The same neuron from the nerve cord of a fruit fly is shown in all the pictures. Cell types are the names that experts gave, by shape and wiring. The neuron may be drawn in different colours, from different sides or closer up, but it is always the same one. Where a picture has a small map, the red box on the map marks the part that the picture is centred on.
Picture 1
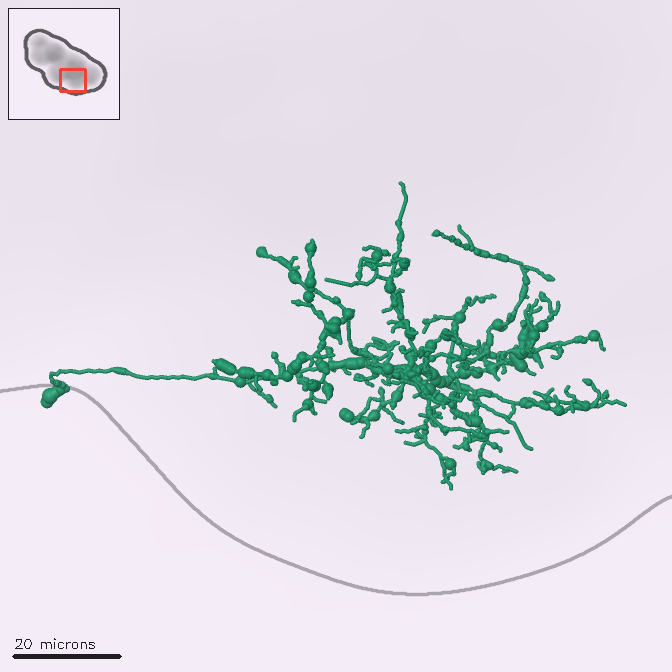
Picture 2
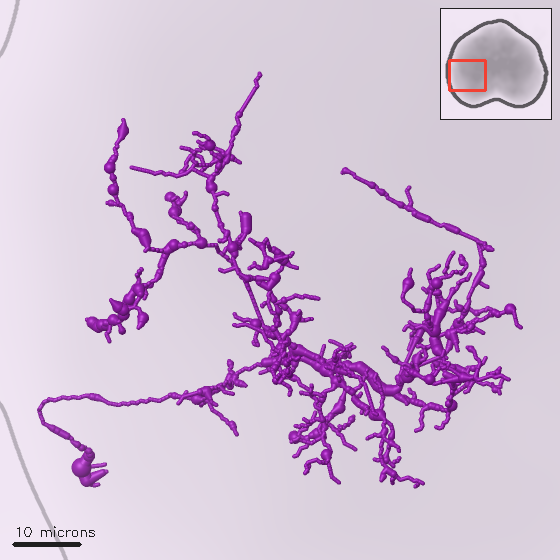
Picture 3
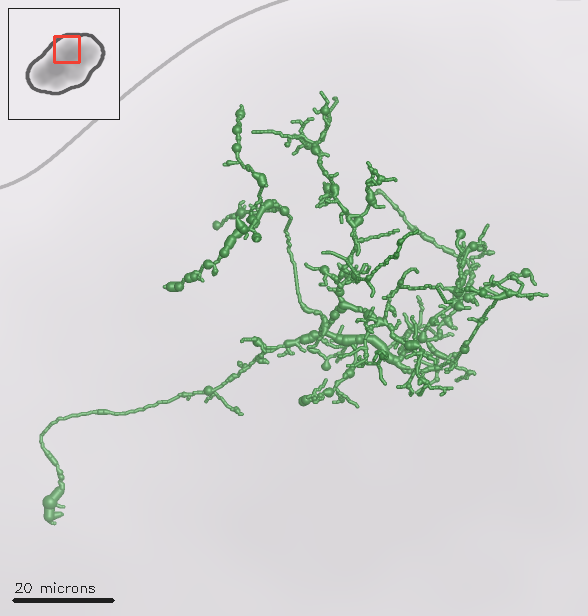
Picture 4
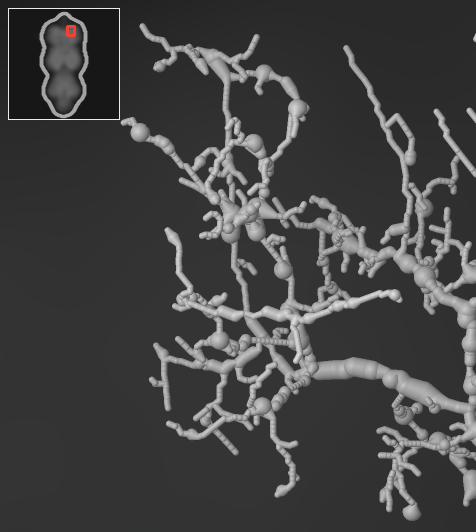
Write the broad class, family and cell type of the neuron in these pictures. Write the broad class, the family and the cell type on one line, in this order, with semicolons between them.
nerve-cord intrinsic neuron; hemilineage 20A.22A; IN20A.22A035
